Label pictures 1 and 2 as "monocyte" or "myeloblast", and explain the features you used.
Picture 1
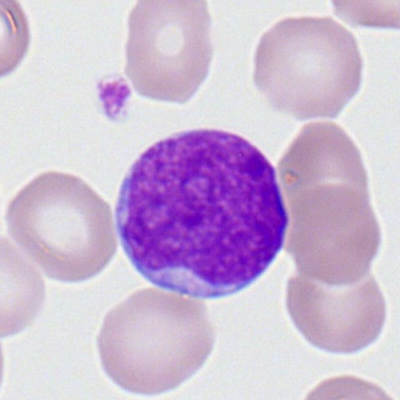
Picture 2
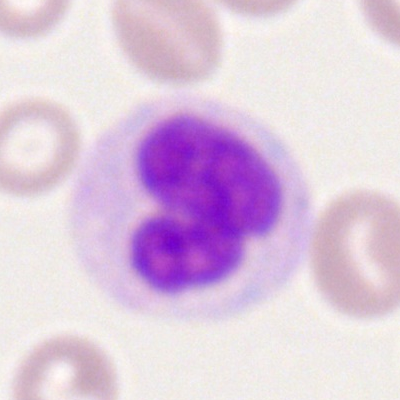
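Myeloblast in picture 1, monocyte in picture 2. Outline: round and smooth in both. Myeloblast: scant pale blue rim of cytoplasm, widest at the bottom of the cell, no vacuoles. Monocyte: plentiful pale lilac-pink cytoplasm, no coarse orange or dark granules, no visible vacuoles.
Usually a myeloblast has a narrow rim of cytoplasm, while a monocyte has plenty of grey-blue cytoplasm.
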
